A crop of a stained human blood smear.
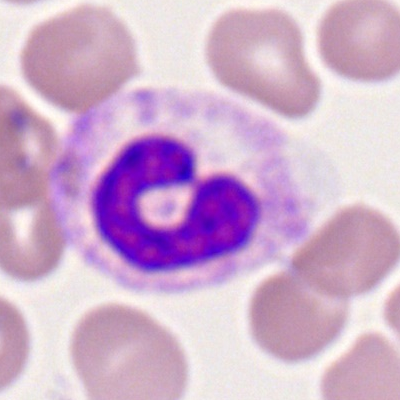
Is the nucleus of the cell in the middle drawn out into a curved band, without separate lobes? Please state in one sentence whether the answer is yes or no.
Yes, this cell's nucleus is a curved band and is not split into lobes.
